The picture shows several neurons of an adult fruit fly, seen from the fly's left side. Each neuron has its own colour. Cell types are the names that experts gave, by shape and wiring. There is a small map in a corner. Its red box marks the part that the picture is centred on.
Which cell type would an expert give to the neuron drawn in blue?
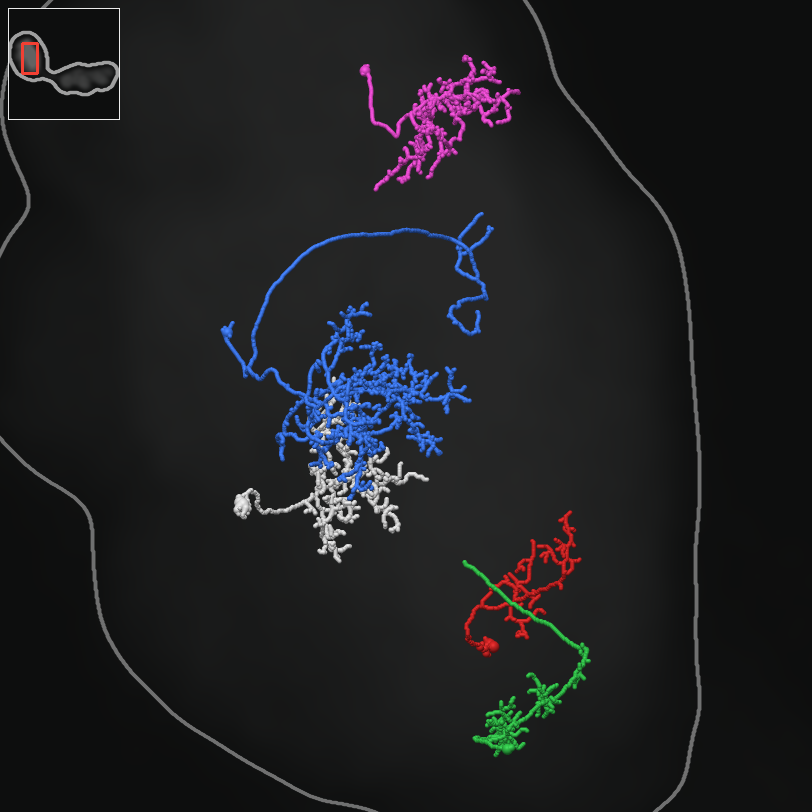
MeLo1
